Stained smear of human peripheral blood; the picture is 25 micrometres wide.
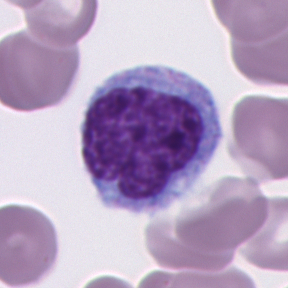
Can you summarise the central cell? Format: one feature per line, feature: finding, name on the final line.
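Shape: roughly round, edge slightly uneven
Nucleus: notch at lower edge, giving a folded, lobed outline
Cytoplasm: rim wider on right and top than on left
Vacuoles: none clearly seen
Name: monocyte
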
